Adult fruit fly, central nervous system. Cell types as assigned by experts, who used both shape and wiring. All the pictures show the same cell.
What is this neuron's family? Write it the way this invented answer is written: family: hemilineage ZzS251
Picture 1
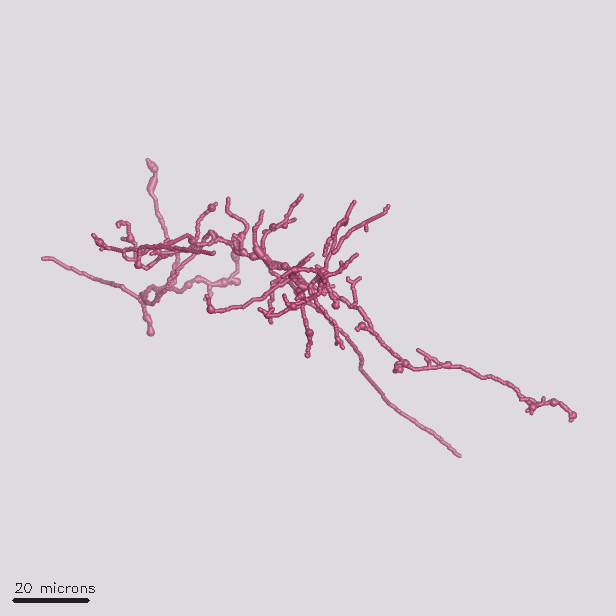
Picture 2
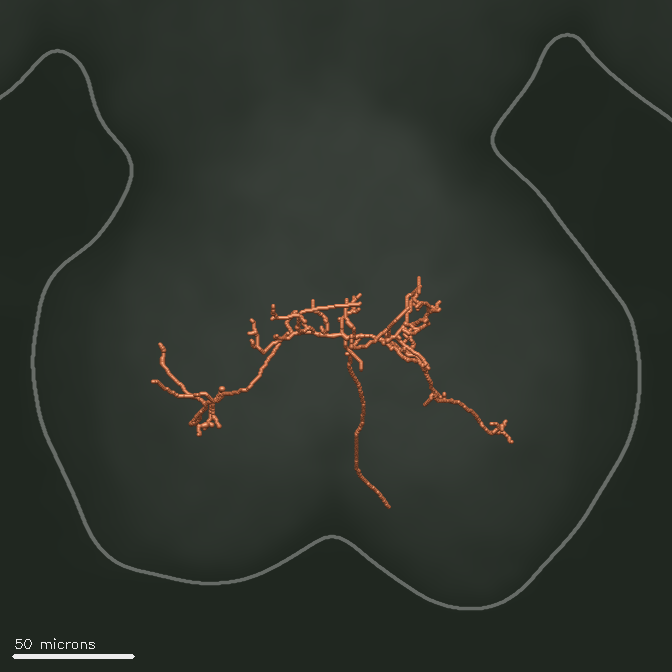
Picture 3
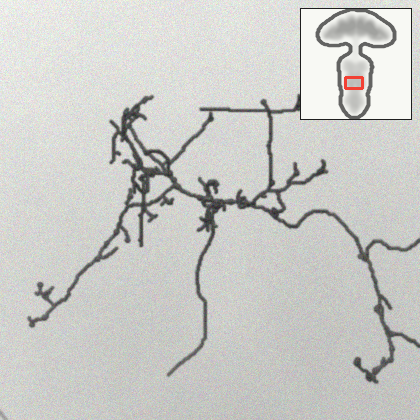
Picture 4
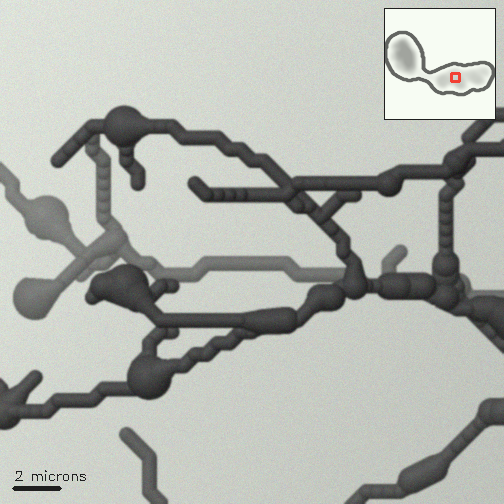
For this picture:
family: hemilineage 12B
